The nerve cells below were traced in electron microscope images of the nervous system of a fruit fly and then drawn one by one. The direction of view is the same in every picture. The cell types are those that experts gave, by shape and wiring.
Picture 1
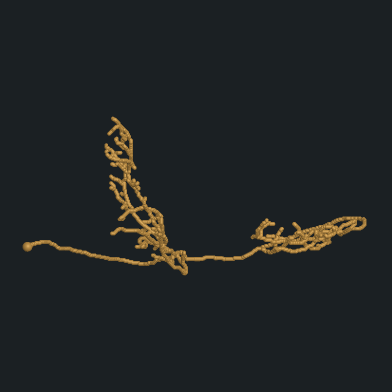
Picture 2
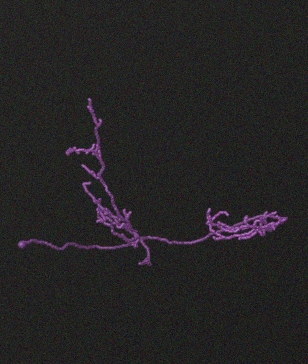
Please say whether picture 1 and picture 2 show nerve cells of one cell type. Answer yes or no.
yes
